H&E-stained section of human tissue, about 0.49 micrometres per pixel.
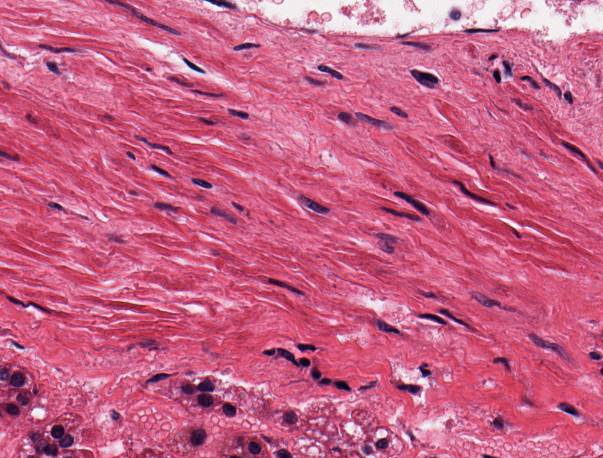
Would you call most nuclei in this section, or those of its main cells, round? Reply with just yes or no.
No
